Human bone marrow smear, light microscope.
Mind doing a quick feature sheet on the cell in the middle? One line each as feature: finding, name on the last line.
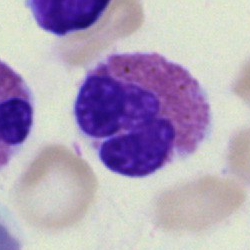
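Outline: roughly round, smooth edge
Nucleus: toward left and lower side
Chromatin: dark purple, coarsely clumped
Vacuoles: none in cytoplasm
Name: eosinophil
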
